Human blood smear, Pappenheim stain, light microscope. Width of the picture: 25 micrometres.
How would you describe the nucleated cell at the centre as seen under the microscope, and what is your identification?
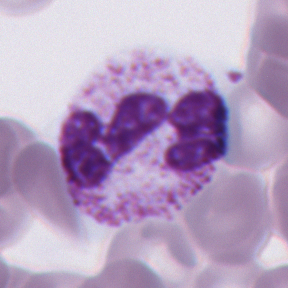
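Look first at the outline, which is roughly round. Now follow the nucleus: it is split into separate lobes joined by narrow strands, and you will find no nucleoli in any of those lobes. Small pink-violet granules are scattered throughout the cytoplasm. This cell is a segmented neutrophil.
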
